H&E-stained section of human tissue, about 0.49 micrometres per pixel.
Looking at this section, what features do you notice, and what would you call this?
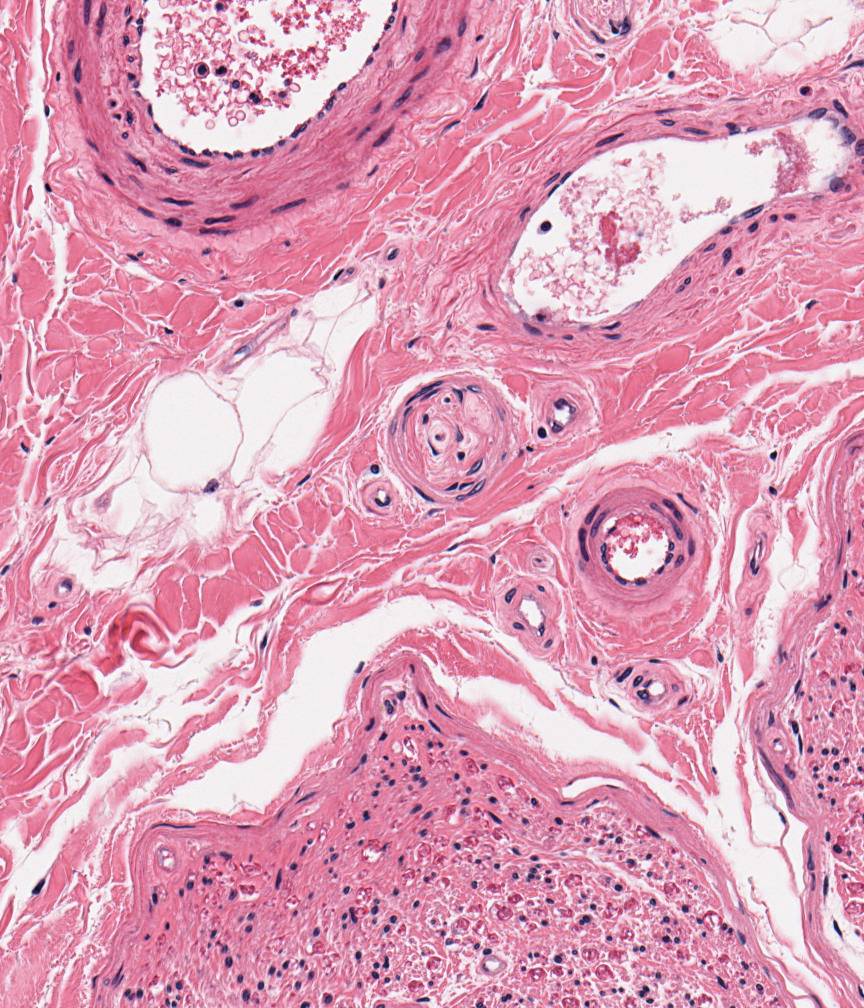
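First, right of centre, a small arteriole has a thick pink wall around a small round lumen holding red blood cells. Second, left of centre, a small cluster of adipocytes appears as clear empty spaces. The section is tibial nerve.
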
